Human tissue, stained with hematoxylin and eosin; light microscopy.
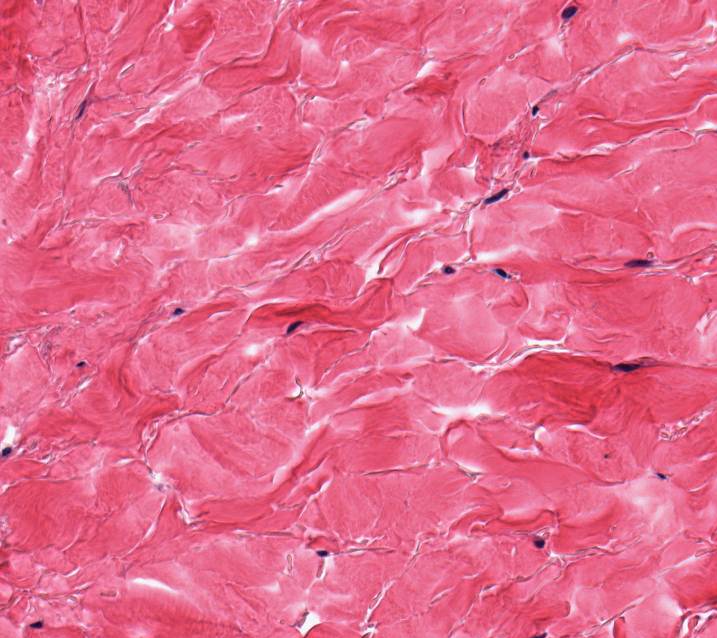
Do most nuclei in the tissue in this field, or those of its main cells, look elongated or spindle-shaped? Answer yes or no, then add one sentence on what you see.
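Yes. The nuclei are small, dark and flattened or spindle-shaped, lying along the edges of the bundles.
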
